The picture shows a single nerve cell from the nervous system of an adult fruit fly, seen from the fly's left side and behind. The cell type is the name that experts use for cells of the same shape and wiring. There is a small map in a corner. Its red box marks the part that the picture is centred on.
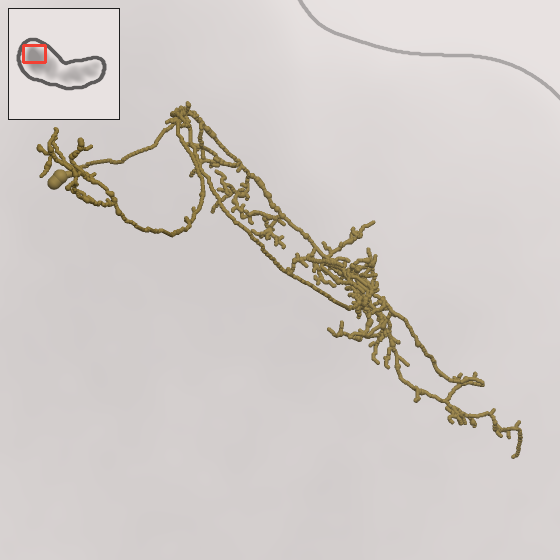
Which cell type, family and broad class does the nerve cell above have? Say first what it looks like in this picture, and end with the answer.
Dozens of branch ends can be seen. As drawn here it is wider than it is tall. It is of cell type SIP103m. The family is hemilineage SMPad1. It is a central-brain intrinsic neuron.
